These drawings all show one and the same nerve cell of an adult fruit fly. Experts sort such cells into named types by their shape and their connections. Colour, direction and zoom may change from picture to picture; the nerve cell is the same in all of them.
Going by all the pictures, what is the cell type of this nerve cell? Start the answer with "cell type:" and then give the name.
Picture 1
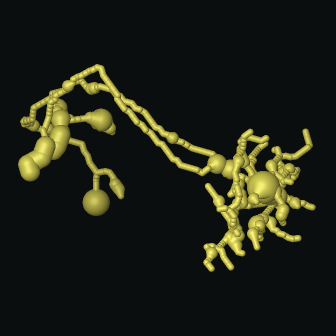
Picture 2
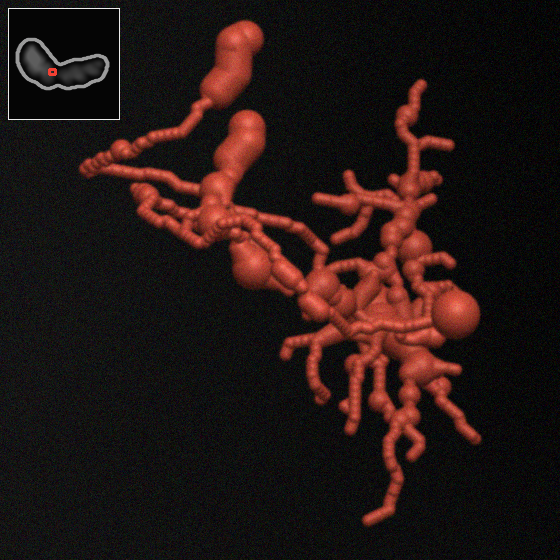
cell type: T4c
